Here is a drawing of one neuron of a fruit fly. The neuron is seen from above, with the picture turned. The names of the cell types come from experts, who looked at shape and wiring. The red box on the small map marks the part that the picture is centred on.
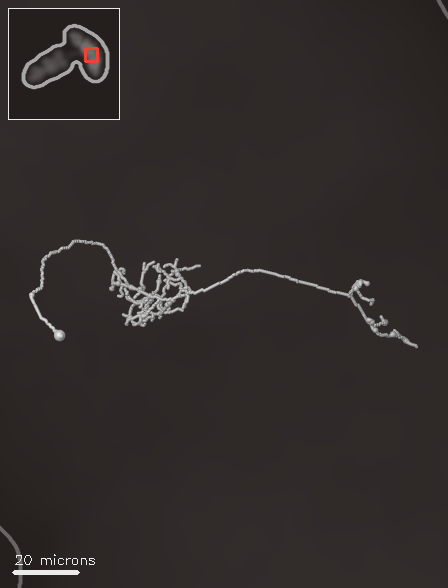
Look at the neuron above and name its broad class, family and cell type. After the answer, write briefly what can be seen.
This is a central-brain intrinsic neuron. Its family is called class CX. Its cell type is FC1C_a. It is in the brain and does not reach the nerve cord. Its cell body lies on the left of the picture. By the scale bar it is about 120 microns wide in this view.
